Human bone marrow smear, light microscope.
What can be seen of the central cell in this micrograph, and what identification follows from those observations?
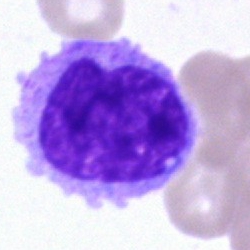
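Around the edge of the central cell, small rounded blebs stand out from the surface. A notch cuts into the nucleus at the top. The chromatin is dark purple and gathered into clumped patches. The cytoplasm is a pale lilac colour. This cell is a monocyte.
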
